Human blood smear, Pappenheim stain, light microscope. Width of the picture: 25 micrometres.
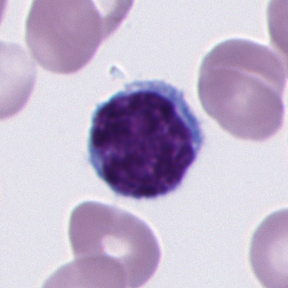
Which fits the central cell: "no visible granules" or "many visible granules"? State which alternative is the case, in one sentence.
Granules are not seen anywhere in the cell's cytoplasm.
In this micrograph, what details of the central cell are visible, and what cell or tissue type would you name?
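Working through the central cell in order, the nucleus shows no visible nucleolus. The cytoplasm is pale blue, its rim broadest at the upper right of the cell, and it holds no vacuoles. This is a typical lymphocyte.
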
